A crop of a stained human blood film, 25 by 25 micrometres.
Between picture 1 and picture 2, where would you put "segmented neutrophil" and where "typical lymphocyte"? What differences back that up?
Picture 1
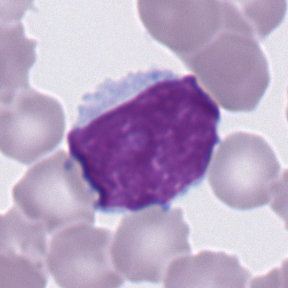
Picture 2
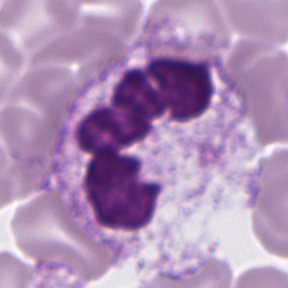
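Picture 1 shows a typical lymphocyte; picture 2 shows a segmented neutrophil. The nucleus of the typical lymphocyte is a single unlobed mass that fills about 80% of the cell's area, and the cell measures about 14 by 12 micrometres.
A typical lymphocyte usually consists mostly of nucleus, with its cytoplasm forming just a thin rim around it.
Its cytoplasm is pale blue, and no granules can be seen in it. In the segmented neutrophil, the nucleus is divided into four separate lobes lying in a curved chain from the upper right to the lower left of the cell, and no nucleoli are visible in any of them. Its cytoplasm is plentiful and very pale, almost colourless, with fine small lilac granules scattered throughout. The two cells thus differ in nucleus, one unlobed mass against four lobes, and in cytoplasm, pale blue and without granules against almost colourless with lilac granules. The outline of the segmented neutrophil is roughly round, with a slightly irregular edge. In picture 1, a red cell presses against the upper-right edge of the lymphocyte.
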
